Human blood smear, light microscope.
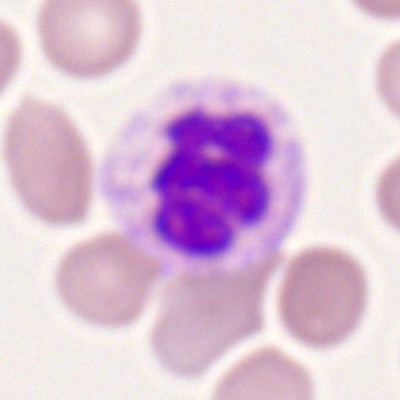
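Segmented neutrophil in the centre of the field. Its outline is smooth and roughly round, its nucleus is divided into several lobes, and its chromatin is dark purple and densely clumped. Fine, faint lilac granules lie in the cytoplasm.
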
